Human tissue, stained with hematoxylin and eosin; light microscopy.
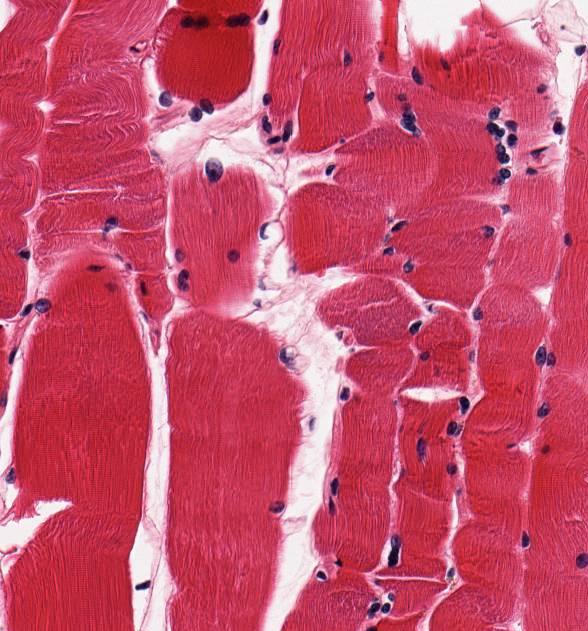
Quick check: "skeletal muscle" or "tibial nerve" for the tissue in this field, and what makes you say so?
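That's skeletal muscle. The fibre cytoplasm stains a deep pink-red.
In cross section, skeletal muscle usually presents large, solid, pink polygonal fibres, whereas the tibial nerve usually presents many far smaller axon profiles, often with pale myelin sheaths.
Fine transverse cross-striations cross the fibres, with small dark nuclei at their edges.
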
